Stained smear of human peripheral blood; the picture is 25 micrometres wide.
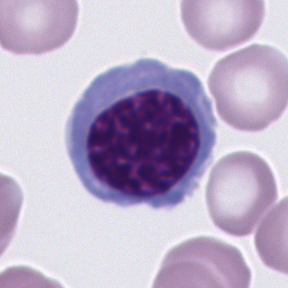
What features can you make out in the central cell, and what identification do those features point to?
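This one's edge is slightly wavy rather than perfectly smooth, and the whole cell is about 13 micrometres across. The nucleus is round, about 10 micrometres across, and fills about 50% of the cell's area. It sits off-centre toward the bottom, so the widest band of cytoplasm ends up above it. Chromatin's dark purple and coarsely clumped, and there are no nucleoli to be seen. It's a normoblast.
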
